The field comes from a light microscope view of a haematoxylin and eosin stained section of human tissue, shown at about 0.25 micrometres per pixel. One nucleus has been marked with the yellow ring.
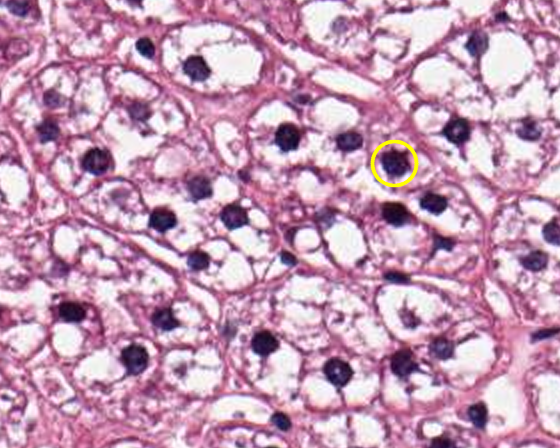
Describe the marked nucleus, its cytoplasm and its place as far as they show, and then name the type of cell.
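The nucleus is round to slightly irregular in outline and stains dark and dense throughout. The cytoplasm is pale and filled with clear vacuoles, giving it a bubbly, foamy look. The cell lies within a cluster of similar pale cells that is enclosed by thin pink strands. This is an adrenal cortical cell.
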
